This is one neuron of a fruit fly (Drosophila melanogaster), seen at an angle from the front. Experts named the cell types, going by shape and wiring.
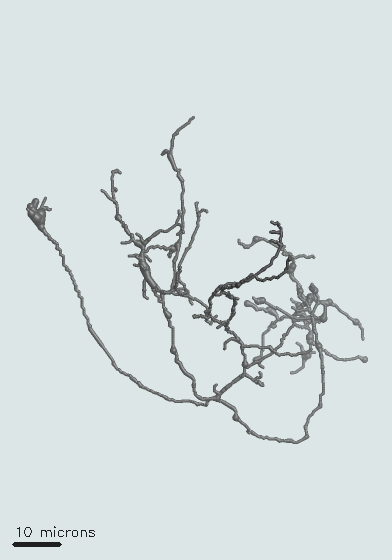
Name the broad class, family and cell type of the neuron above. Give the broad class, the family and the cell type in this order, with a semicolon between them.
nerve-cord intrinsic neuron; hemilineage 09A; IN09A076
